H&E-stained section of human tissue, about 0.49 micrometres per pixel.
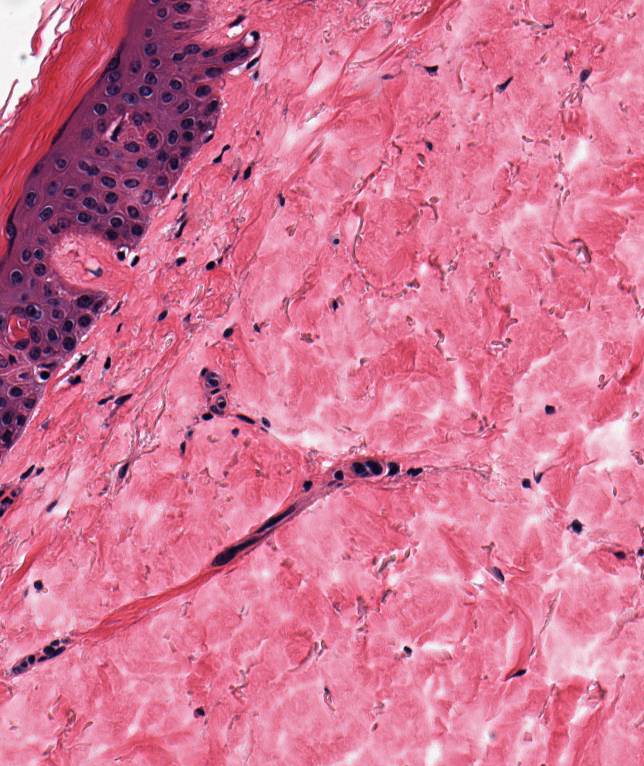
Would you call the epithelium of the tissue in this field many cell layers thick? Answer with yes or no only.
Yes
